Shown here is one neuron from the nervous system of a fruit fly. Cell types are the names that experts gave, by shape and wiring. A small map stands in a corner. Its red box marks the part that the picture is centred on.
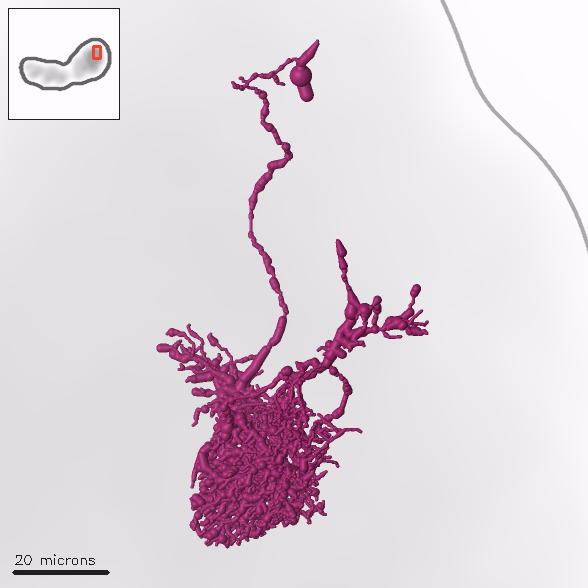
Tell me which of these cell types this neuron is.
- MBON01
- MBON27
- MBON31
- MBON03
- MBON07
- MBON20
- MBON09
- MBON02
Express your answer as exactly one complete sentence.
Under the cell type MBON03 falls this neuron.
